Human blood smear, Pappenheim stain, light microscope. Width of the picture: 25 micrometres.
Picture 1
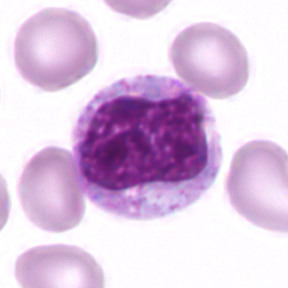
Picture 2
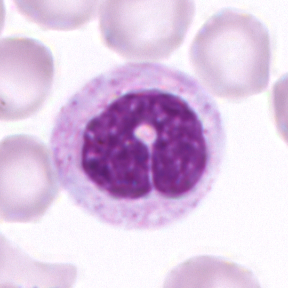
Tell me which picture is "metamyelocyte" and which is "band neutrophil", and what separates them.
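Picture 1 shows a metamyelocyte, and picture 2 shows a band neutrophil. Start with the nucleus: in picture 1 it has only a shallow notch in its lower edge and remains one continuous mass, not split into separate lobes. In picture 2, a narrow cleft runs up into the nucleus from its lower edge, and a small pale round gap lies inside the nucleus just above the top of that cleft.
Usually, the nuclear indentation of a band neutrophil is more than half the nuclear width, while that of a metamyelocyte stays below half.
Next, the cytoplasm: in picture 1 it is pale lilac, with fine pink-purple granules scattered through it. In picture 2, pale lilac-pink cytoplasm forms a rim all the way around the nucleus, with fine pink-violet granules scattered through it. Last, the measurements for picture 2: the cell is about 15 micrometres across, the nucleus is about 10 micrometres across, and the nucleus fills about 50% of the cell's area.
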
